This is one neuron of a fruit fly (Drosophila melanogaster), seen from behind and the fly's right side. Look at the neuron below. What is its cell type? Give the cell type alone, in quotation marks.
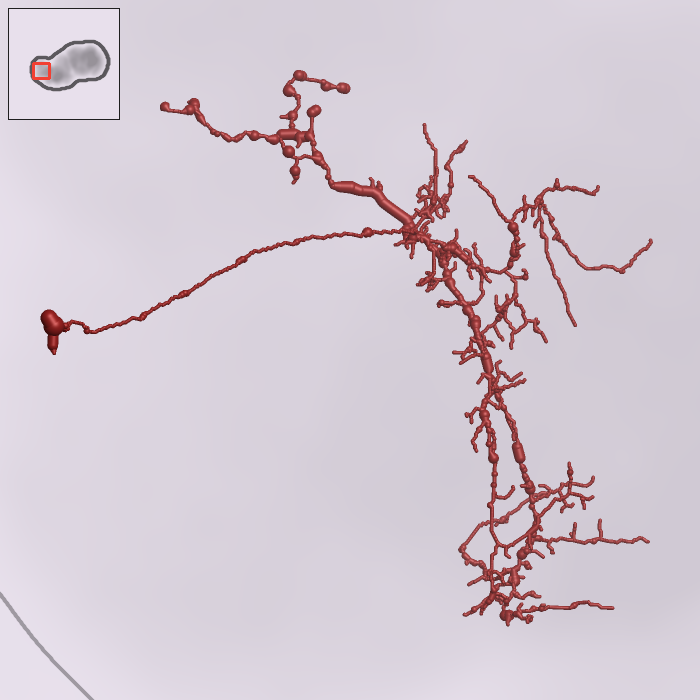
"IN03A055"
